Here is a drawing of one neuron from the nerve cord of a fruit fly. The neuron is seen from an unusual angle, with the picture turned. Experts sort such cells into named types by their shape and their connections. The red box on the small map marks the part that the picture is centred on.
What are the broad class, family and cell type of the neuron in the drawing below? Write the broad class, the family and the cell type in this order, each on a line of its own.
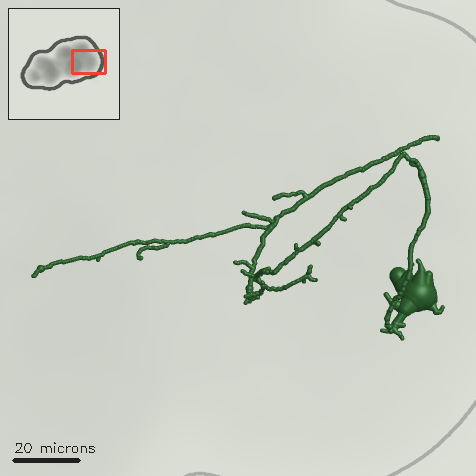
ascending neuron
hemilineage 09A
AN09A005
